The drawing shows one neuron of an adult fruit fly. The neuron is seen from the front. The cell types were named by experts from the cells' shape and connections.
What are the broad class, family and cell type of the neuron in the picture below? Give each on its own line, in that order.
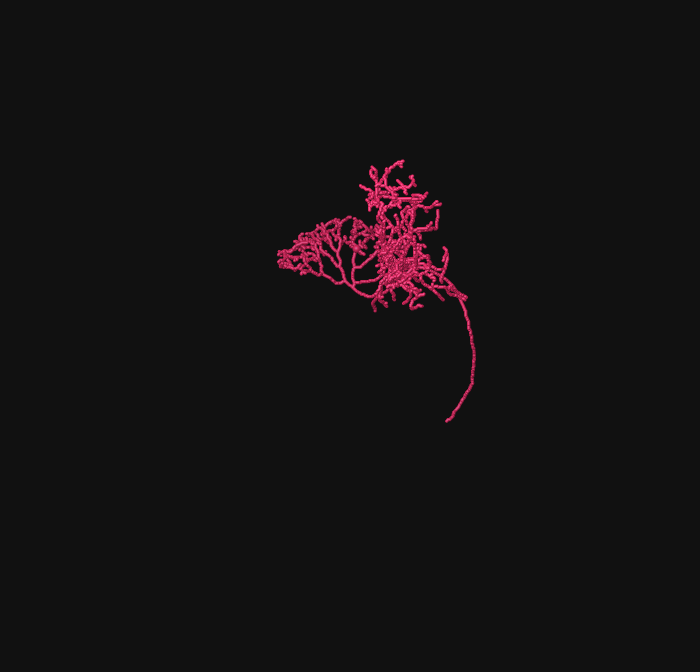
central-brain intrinsic neuron
hemilineage LALv1_dorsal
FB4H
